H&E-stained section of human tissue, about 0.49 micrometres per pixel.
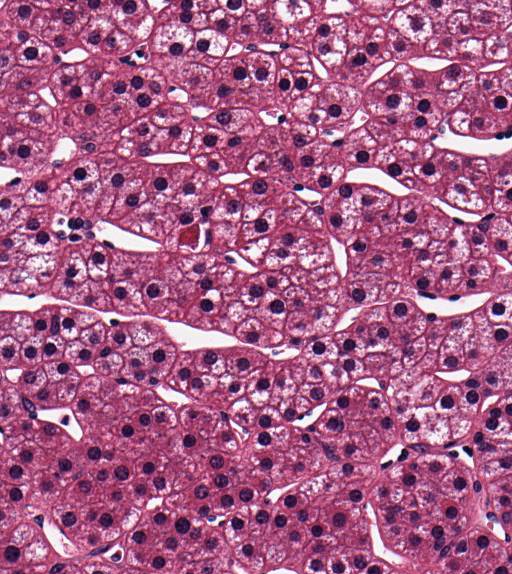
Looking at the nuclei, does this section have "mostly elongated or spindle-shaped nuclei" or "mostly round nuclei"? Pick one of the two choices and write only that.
Mostly round nuclei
